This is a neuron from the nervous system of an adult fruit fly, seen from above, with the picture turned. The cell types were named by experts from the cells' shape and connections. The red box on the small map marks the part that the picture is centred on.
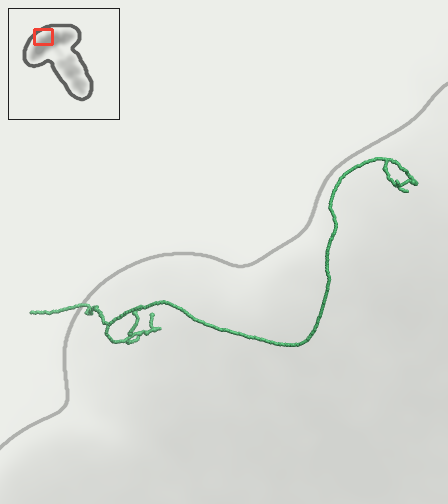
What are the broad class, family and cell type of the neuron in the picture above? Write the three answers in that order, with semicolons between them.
sensory neuron entering the brain; class olfactory; ORN_DC3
